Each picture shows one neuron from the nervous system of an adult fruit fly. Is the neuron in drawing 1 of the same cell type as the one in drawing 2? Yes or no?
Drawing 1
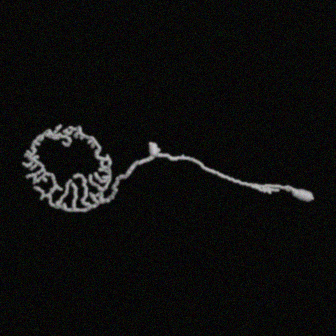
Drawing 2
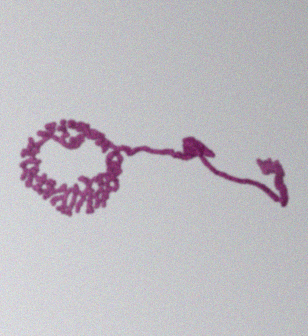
yes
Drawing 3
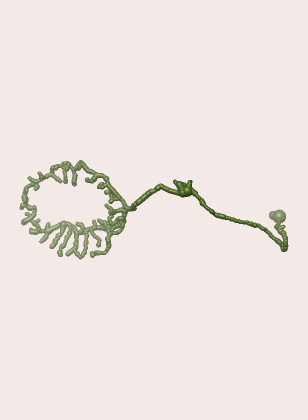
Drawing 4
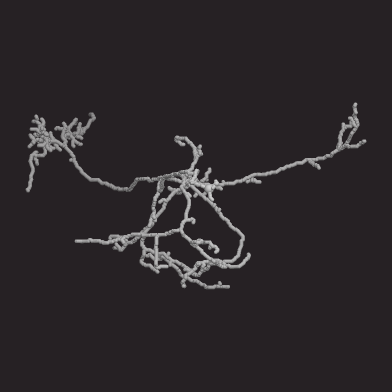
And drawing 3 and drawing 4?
no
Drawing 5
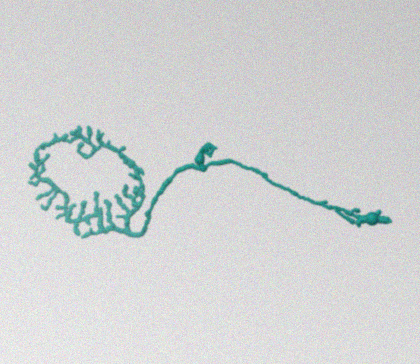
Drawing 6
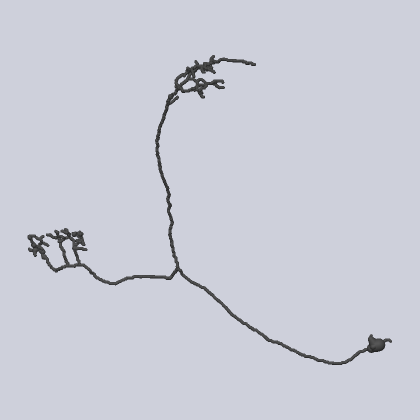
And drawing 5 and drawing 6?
no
